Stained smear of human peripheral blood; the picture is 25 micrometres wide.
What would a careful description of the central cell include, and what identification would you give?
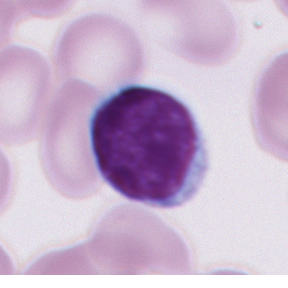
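Let me start with the outline: smooth, roughly round. Inside, the nucleus is round too, with no notch and no lobes, about 10 by 9 micrometres. It takes up roughly 80% of the cell's area. What's left is a thin crescent of pale blue-grey cytoplasm, widest at the lower right. So: a typical lymphocyte.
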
